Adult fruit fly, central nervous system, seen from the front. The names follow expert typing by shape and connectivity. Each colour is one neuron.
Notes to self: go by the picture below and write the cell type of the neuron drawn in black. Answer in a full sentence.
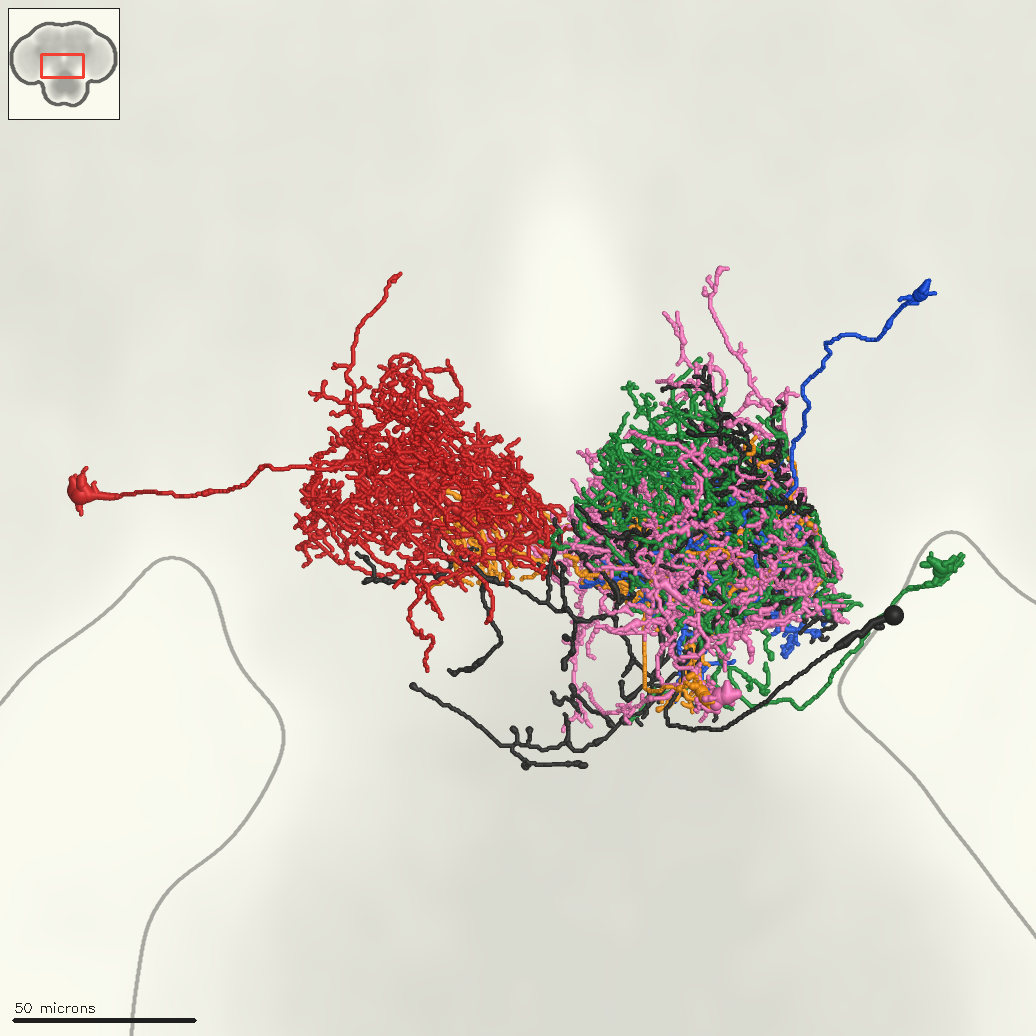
The cell type is GNG145.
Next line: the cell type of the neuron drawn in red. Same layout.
The cell type is GNG097.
